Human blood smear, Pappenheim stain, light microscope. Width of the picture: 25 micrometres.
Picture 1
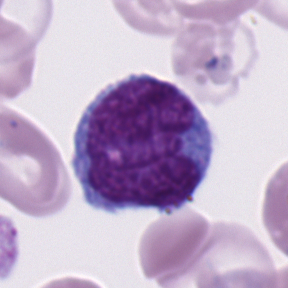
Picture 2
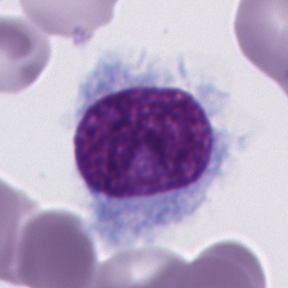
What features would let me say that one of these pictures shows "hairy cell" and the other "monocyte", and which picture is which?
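Picture 2 holds the hairy cell; the monocyte is in picture 1. Their outlines differ most: the monocyte is roughly round, whereas the hairy cell has a ragged border fringed all round by fine hair-like cytoplasmic projections.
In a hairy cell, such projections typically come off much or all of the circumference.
The nucleus of the monocyte is about 11 micrometres across and fills about 80% of the cell's area; a notch cuts into its right side, and folds and creases cross its surface.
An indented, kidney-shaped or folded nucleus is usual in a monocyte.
The cytoplasm of the hairy cell is pale greyish-blue. The two cells share some features: neither shows coarse or distinct granules, and neither has vacuoles in its cytoplasm. A red cell lies against the lower edge of the monocyte.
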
